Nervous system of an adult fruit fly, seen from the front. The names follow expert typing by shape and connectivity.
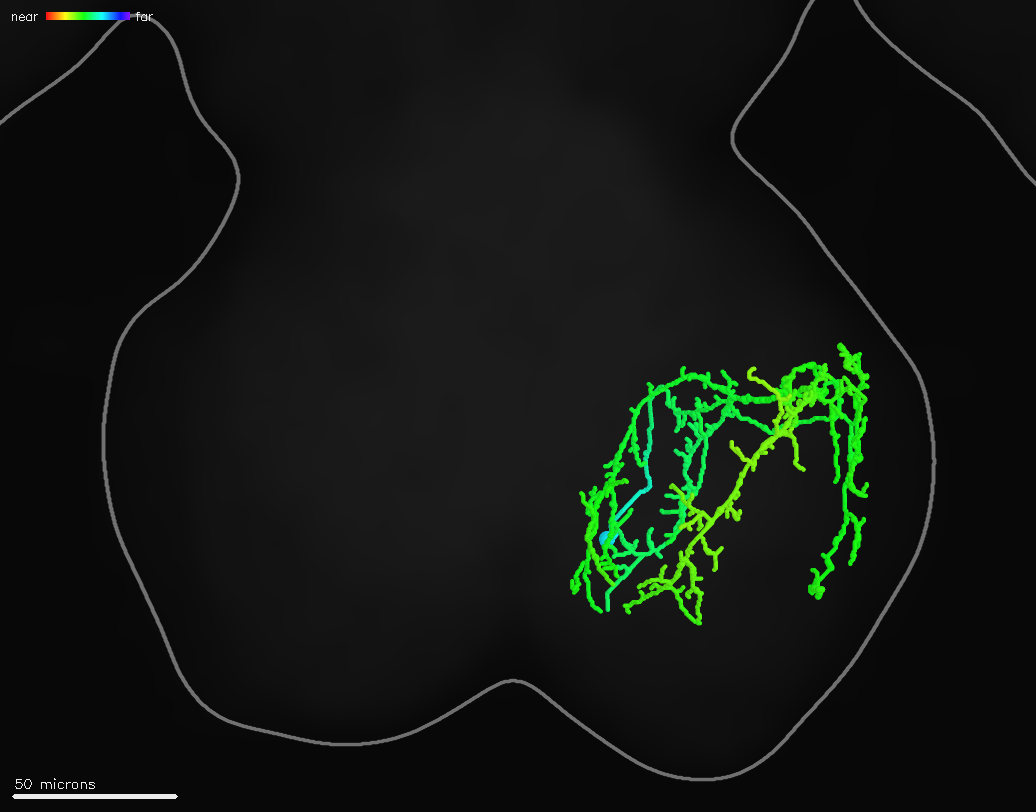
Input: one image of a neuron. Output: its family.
hemilineage 03A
